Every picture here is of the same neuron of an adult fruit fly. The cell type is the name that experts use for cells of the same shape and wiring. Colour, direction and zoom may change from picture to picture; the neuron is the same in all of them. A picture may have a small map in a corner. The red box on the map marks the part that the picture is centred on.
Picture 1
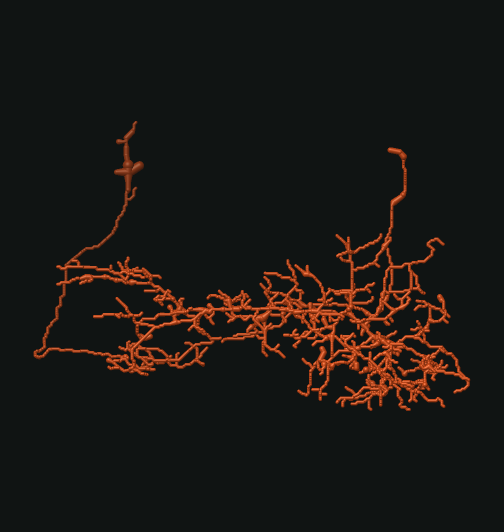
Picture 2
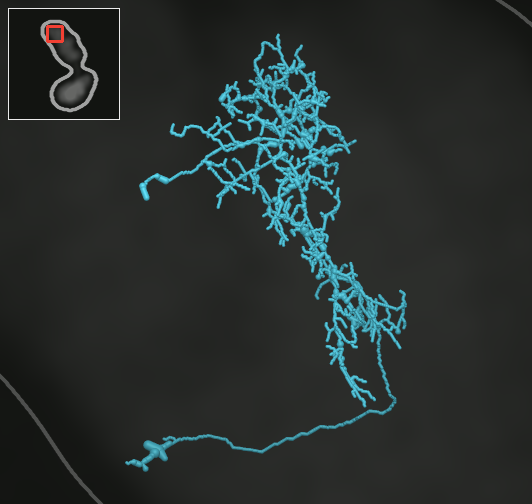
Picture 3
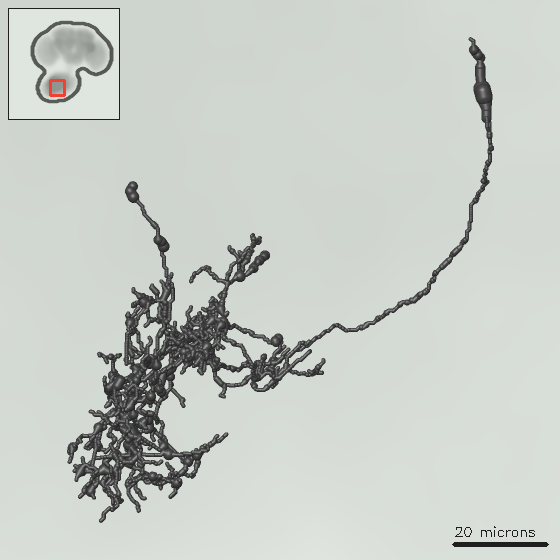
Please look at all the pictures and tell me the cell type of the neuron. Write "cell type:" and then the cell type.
cell type: IN09A031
